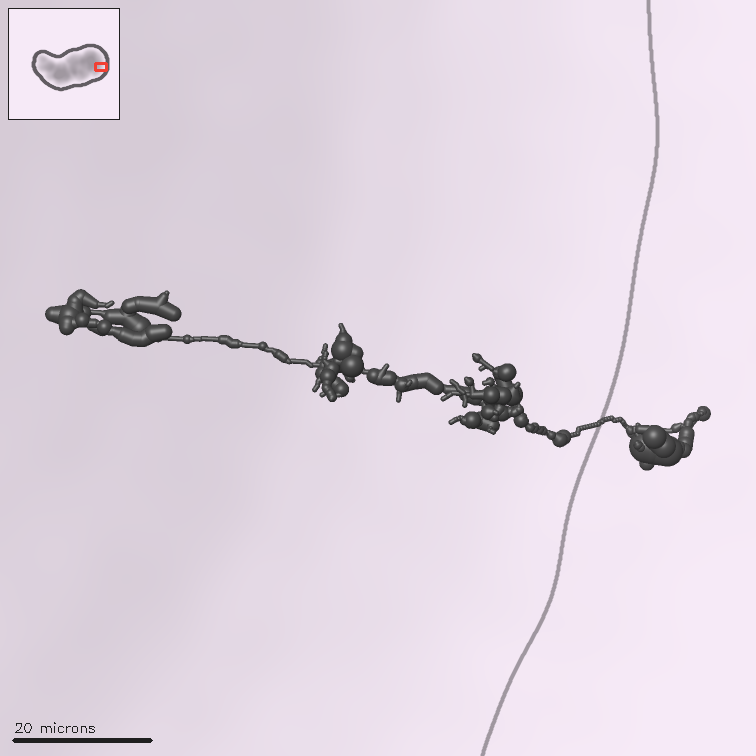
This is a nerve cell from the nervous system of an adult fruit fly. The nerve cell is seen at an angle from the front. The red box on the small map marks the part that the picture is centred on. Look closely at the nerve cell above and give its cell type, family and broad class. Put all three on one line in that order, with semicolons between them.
Mi1; Mi; optic-lobe intrinsic neuron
